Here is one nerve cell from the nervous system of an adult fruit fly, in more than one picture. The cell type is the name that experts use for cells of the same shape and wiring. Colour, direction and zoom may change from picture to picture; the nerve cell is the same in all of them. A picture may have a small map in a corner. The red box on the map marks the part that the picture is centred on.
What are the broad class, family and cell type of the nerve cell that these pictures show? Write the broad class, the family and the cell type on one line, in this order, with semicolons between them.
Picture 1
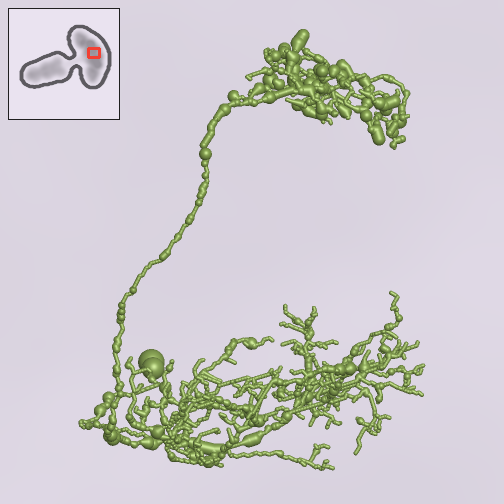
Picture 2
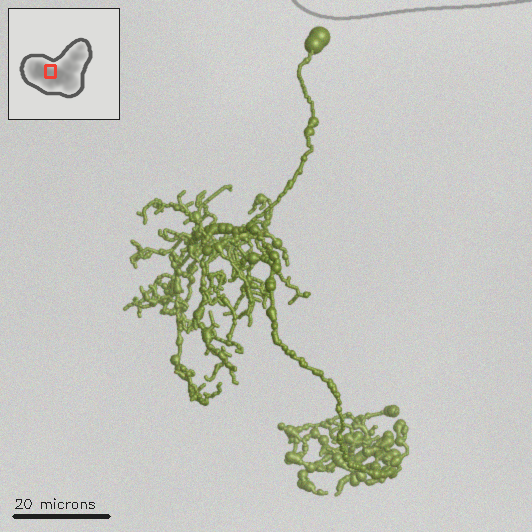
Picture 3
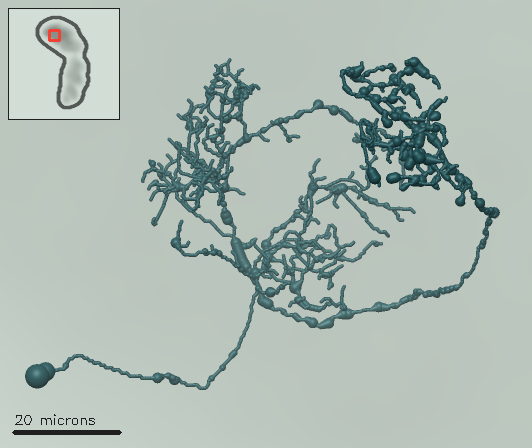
central-brain intrinsic neuron; class CX; hDeltaC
